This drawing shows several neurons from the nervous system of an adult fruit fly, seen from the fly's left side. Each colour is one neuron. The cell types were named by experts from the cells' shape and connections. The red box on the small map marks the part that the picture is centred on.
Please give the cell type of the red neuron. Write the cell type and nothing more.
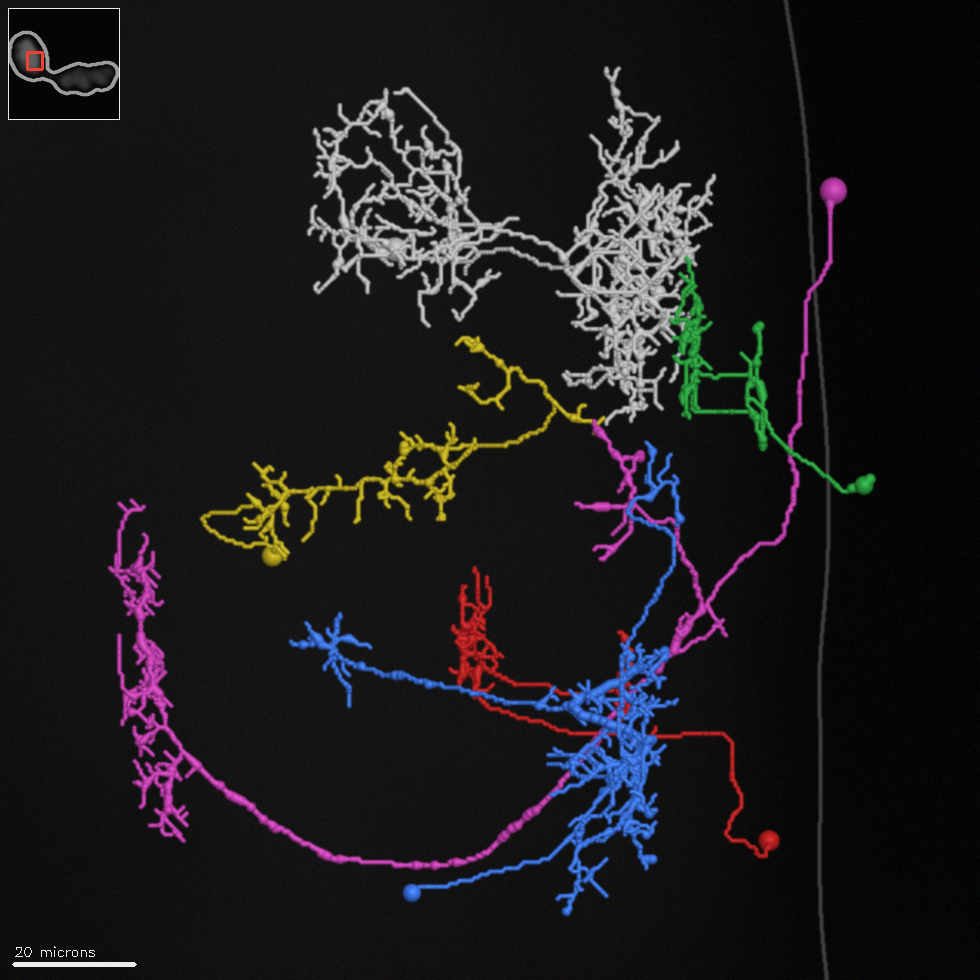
T5b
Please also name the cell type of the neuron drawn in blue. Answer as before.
TmY14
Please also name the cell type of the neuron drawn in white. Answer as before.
TmY15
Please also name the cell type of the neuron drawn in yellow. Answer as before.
TmY18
